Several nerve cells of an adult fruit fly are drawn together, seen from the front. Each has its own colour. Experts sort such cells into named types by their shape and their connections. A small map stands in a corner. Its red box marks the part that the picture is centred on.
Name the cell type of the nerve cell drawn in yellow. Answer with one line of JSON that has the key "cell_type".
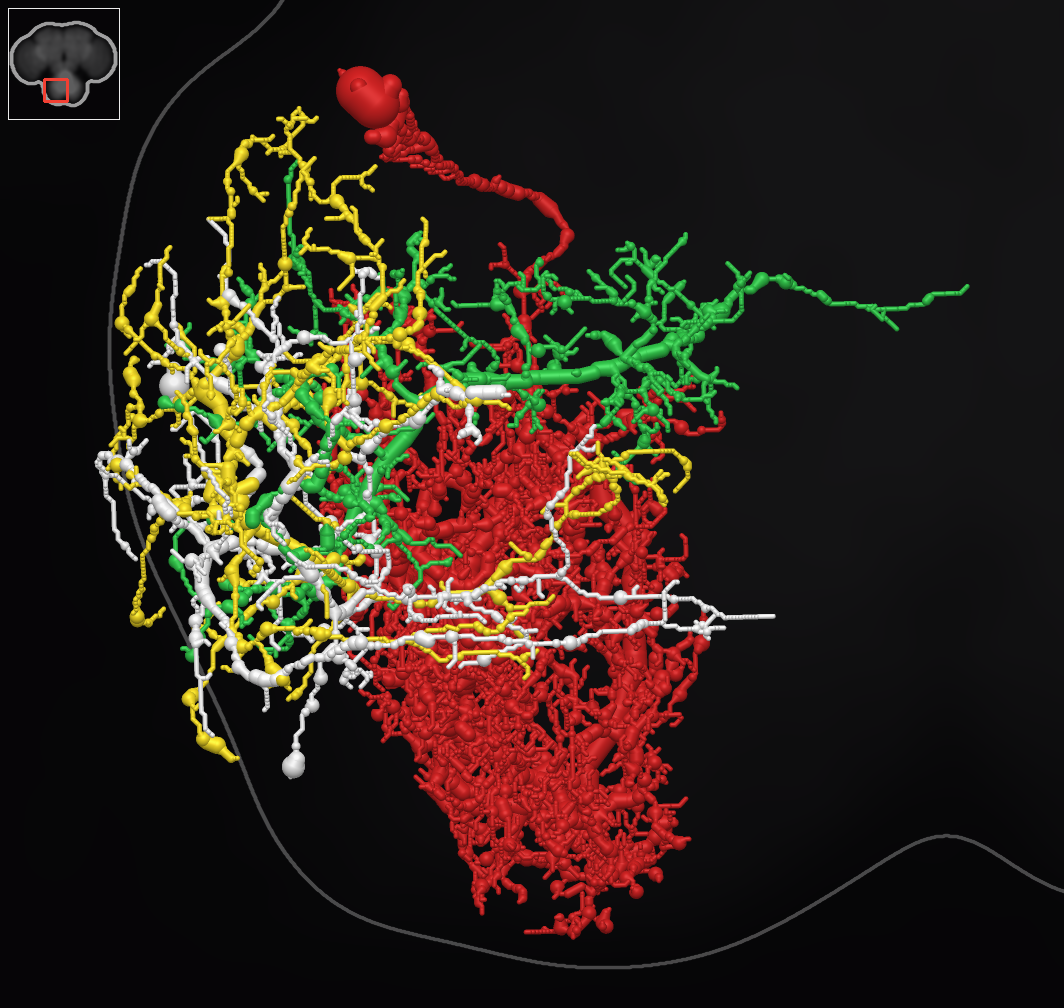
{"cell_type": "IN20A.22A018"}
